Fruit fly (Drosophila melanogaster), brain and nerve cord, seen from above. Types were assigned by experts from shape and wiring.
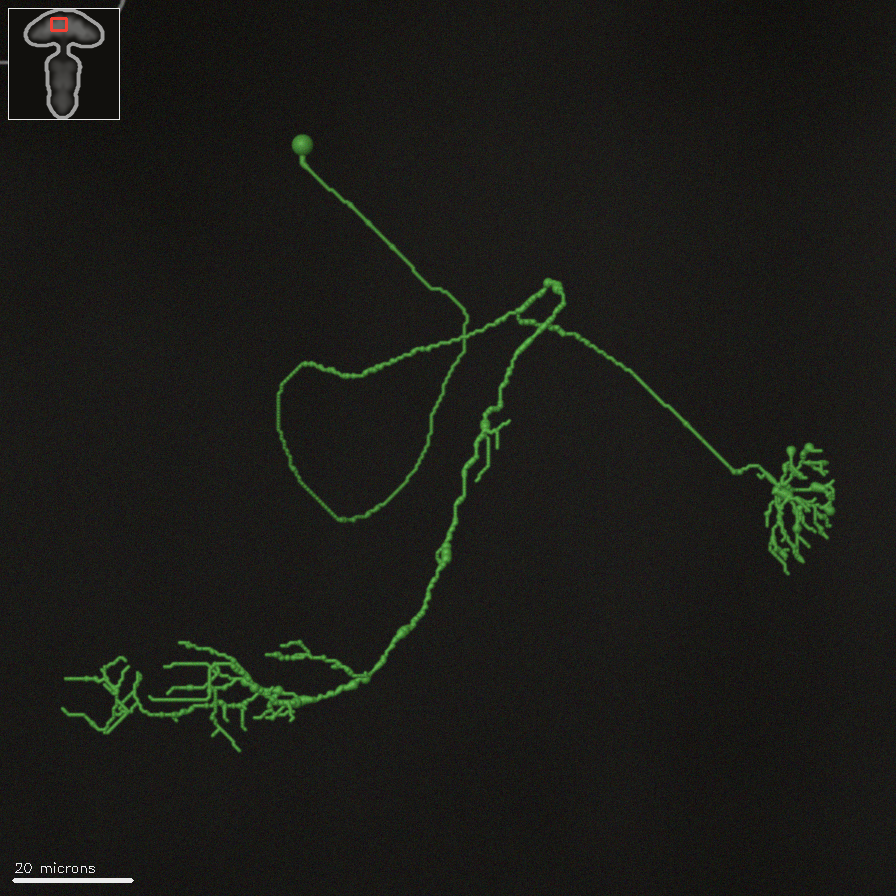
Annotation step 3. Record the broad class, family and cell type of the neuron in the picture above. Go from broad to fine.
central-brain intrinsic neuron; hemilineage LALv1_dorsal; SA2_c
